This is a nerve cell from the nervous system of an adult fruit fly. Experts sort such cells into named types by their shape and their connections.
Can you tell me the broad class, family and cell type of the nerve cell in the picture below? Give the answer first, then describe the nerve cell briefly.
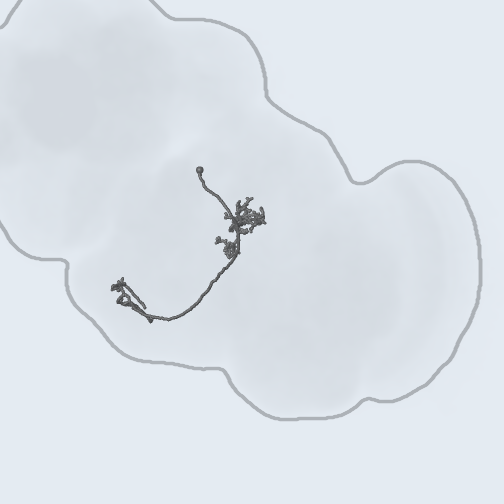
This is a central-brain intrinsic neuron. Its family is hemilineage ALlv1. Its cell type is M_lvPNm40. As drawn here it is about as wide as it is tall.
